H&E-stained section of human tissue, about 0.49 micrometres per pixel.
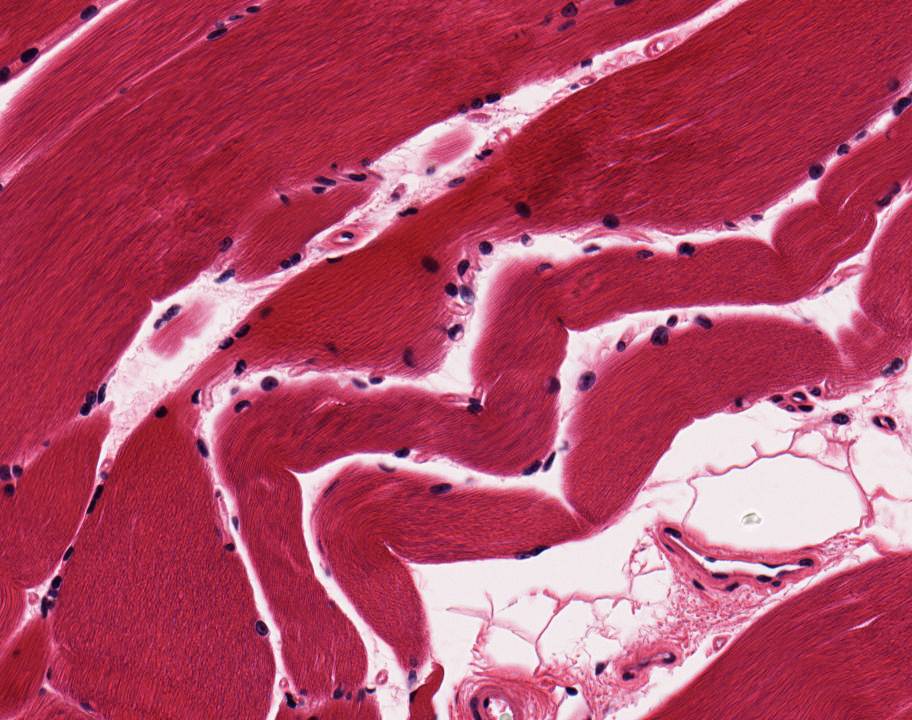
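Skeletal muscle, stained with haematoxylin and eosin. The cytoplasm of the muscle fibres stains a deep, even red. Nuclei are small, dark and flattened or oval, and lie at the edges of the fibres rather than in their centres. In the centre of the field, several fibres bend in a wavy course.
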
